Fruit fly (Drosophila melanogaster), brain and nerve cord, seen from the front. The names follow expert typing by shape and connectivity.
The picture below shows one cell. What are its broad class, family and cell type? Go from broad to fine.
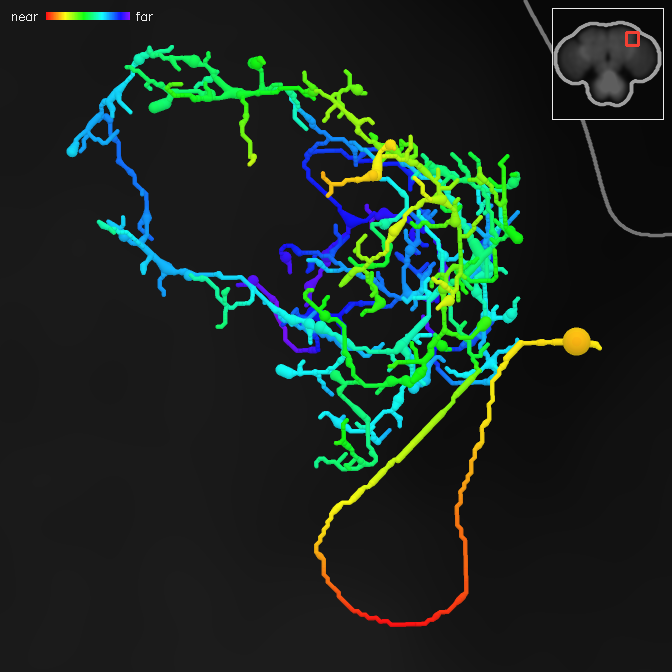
central-brain intrinsic neuron; hemilineage LHl4_dorsal; CB2755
